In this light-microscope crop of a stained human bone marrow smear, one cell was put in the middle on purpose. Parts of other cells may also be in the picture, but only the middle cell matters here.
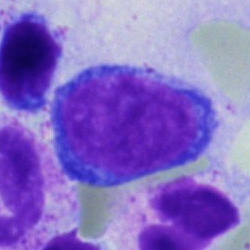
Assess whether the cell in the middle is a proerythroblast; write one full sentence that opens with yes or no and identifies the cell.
Yes, the cell occupying the middle of the crop is a proerythroblast.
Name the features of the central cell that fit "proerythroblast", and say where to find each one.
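Answer: the cell is a proerythroblast. It is oval, wider from side to side than from top to bottom. Its cytoplasm forms only a thin rim around the nucleus and stains a deep blue. The chromatin is purple and finely textured, with no coarse dark blocks.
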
